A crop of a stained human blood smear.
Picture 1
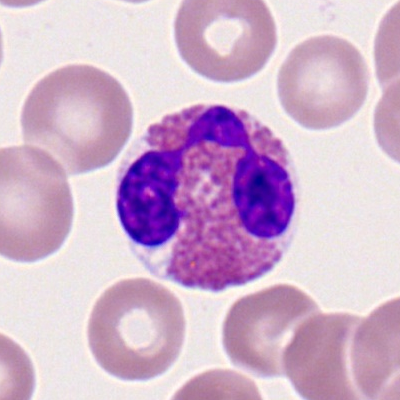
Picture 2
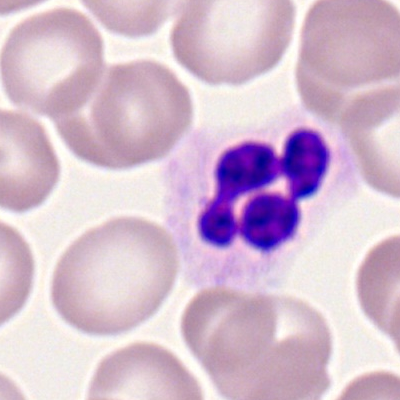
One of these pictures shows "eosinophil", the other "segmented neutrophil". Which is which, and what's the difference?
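I'd put it this way: the eosinophil is in picture 1 and the segmented neutrophil is in picture 2. What strikes me first is the cytoplasm, which in picture 1 is packed with coarse orange-pink granules, while in picture 2 it is pale pinkish-lilac and holds only fine, faint lilac granules.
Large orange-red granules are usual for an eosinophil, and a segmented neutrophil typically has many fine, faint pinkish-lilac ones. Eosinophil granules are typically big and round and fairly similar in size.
Next I count the nuclear lobes: the eosinophil has two large ones, at the left and right sides of the cell, linked by a band of nucleus running across the top, whereas the segmented neutrophil has four separate lobes held together by thin strands.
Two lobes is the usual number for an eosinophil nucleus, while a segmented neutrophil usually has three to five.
The chromatin, I notice, is dark purple and clumped in both, coarsely in the eosinophil and densely in the segmented neutrophil, so it does not set them apart.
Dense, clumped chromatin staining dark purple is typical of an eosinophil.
I also see no nucleoli in either lobe of the eosinophil. And the outlines differ: round and smooth in picture 1, roughly round but faint and irregular in picture 2.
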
